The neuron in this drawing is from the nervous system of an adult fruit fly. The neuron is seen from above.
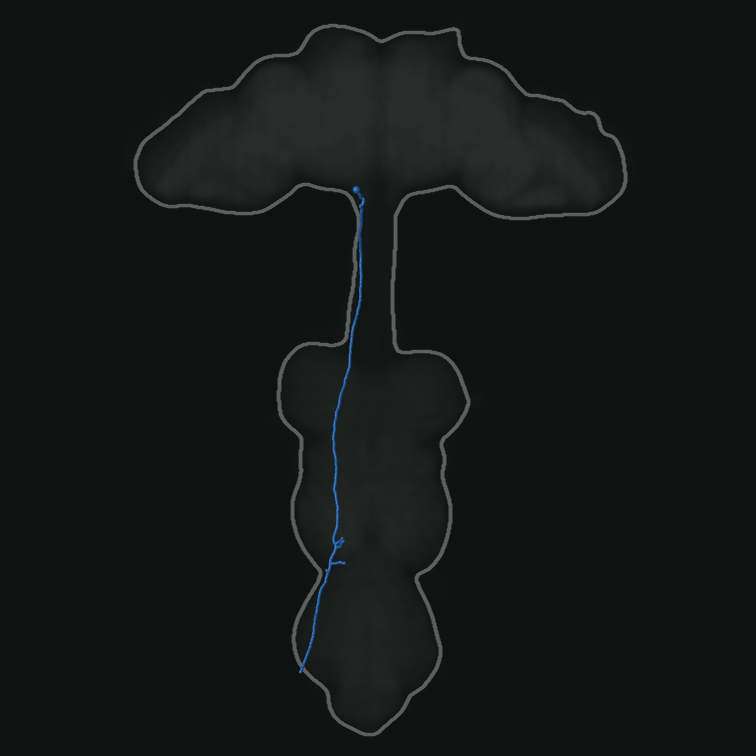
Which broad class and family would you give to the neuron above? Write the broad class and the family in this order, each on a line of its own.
sensory neuron ascending to the brain
class mechanosensory proprioceptive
